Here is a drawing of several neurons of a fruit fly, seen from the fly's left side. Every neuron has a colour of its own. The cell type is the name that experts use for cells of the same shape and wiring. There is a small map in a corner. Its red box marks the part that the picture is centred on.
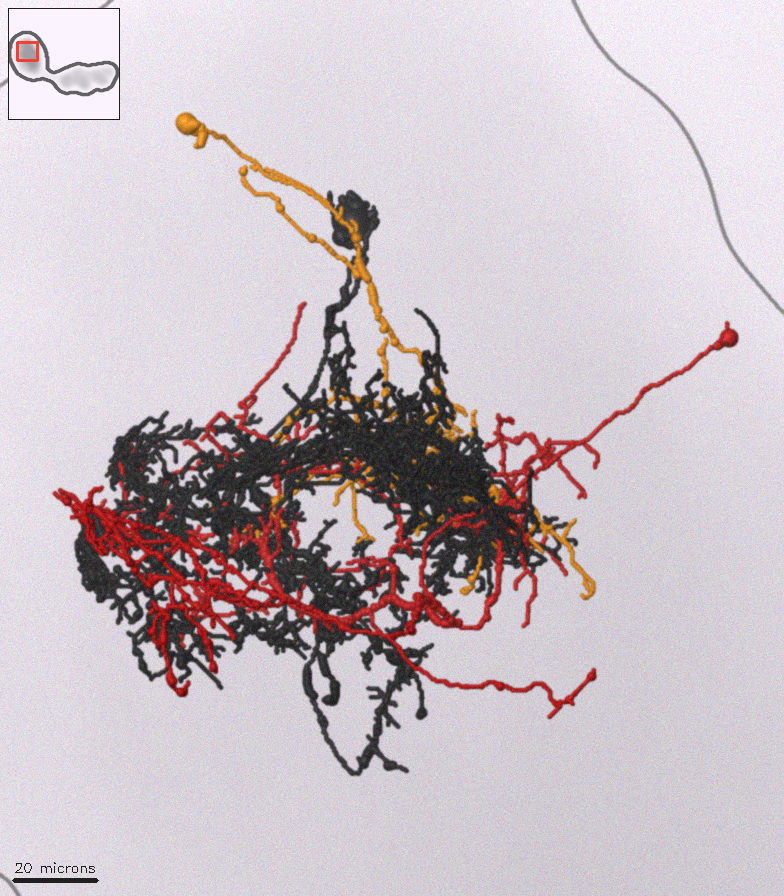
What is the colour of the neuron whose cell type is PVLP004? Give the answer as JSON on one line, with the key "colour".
{"colour": "orange"}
